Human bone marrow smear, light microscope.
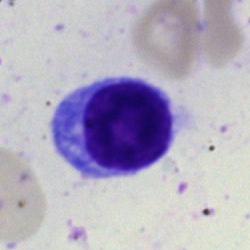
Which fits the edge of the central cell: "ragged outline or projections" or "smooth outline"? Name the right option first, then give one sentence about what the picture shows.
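Smooth outline. The cell has an oval outline with a smooth edge.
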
